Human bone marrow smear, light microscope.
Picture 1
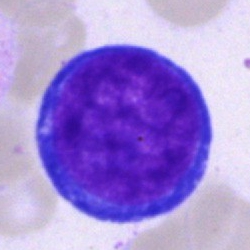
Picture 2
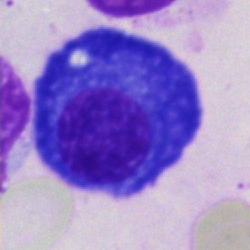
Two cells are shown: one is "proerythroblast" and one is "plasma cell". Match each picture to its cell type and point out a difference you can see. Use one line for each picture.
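Picture 1 – proerythroblast. The cytoplasm forms only a thin rim around the nucleus.
Picture 2 – plasma cell. The cytoplasm is abundant, taking up more of the cell than the nucleus.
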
